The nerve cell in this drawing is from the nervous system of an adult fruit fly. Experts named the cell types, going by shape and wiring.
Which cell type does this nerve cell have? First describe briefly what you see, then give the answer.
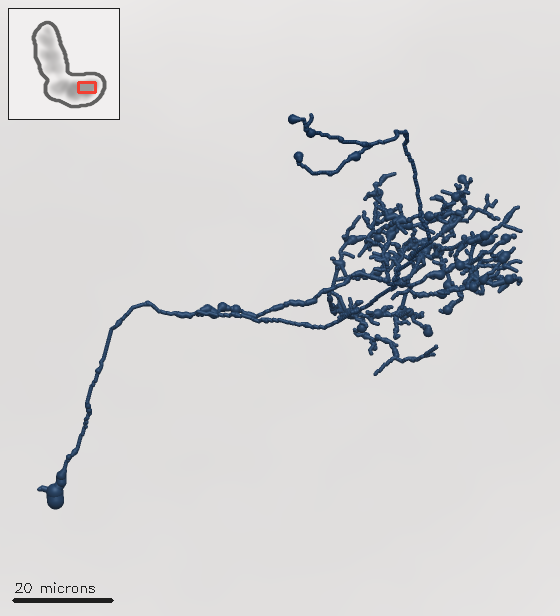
Its cell body lies at the lower left of the picture. From left to right in the picture it spans about 100 microns. The picture shows dozens of branch ends. Its broad class is visual projection neuron. The cell type is LC20b.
